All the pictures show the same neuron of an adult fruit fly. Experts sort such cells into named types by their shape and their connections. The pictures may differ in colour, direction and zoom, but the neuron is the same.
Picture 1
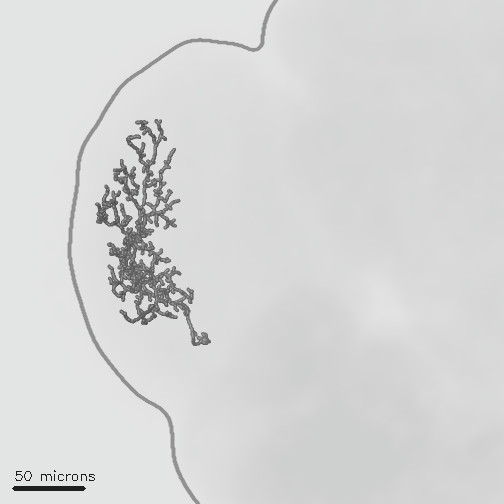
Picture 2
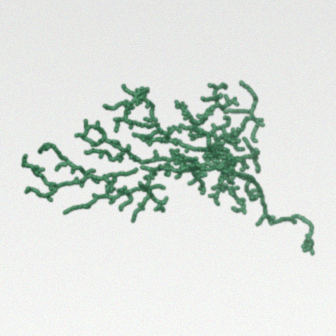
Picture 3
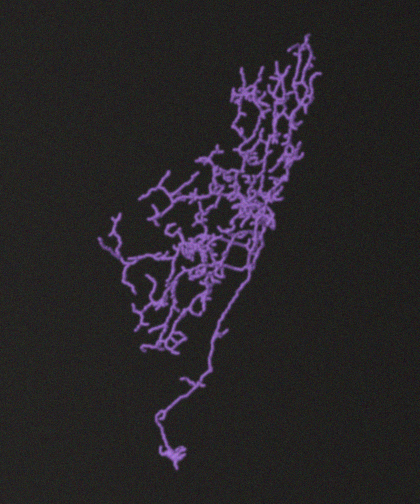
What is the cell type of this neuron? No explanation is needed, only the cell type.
Dm20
